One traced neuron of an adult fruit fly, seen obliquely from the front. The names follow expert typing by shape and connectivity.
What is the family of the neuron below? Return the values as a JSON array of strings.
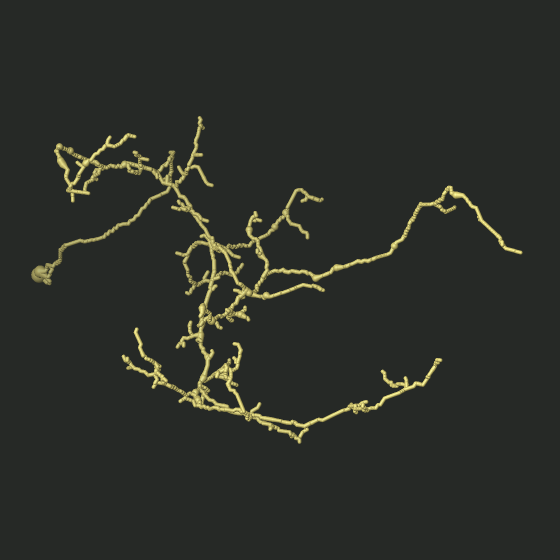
["hemilineage 20A.22A"]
